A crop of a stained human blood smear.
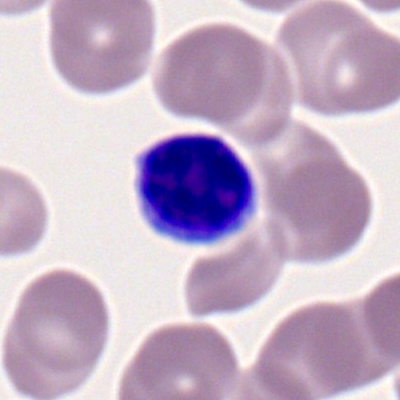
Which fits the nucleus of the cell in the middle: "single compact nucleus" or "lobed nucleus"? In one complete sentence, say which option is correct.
The nucleus is one round, oval or kidney-shaped compact mass, not lobed or folded.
